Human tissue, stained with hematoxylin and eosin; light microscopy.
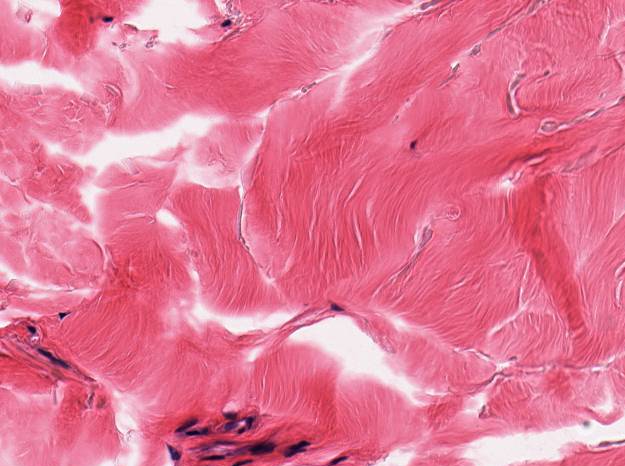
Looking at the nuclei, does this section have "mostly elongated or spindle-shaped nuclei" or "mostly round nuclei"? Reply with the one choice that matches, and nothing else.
Mostly elongated or spindle-shaped nuclei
